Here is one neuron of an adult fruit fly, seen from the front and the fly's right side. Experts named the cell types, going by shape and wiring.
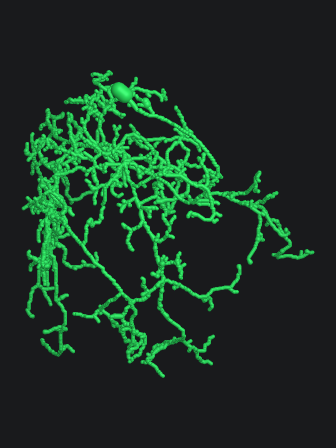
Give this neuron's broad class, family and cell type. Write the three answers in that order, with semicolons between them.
nerve-cord intrinsic neuron; hemilineage 17A; IN17A044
